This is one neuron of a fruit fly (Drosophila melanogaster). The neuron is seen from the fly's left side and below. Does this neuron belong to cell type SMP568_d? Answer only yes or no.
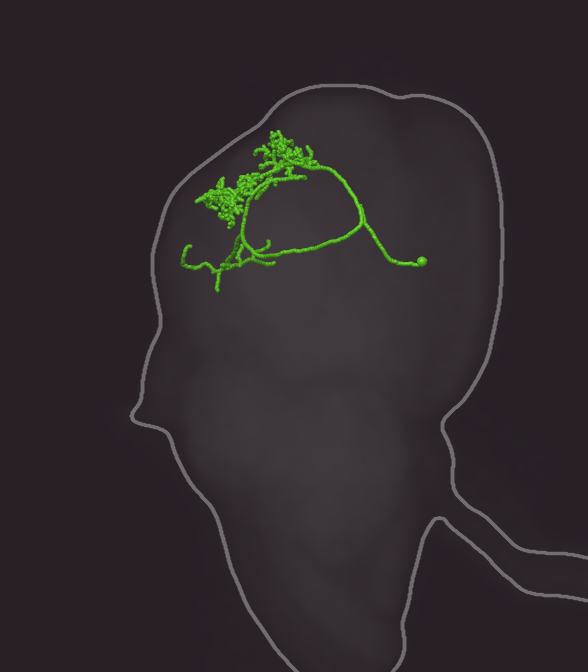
yes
